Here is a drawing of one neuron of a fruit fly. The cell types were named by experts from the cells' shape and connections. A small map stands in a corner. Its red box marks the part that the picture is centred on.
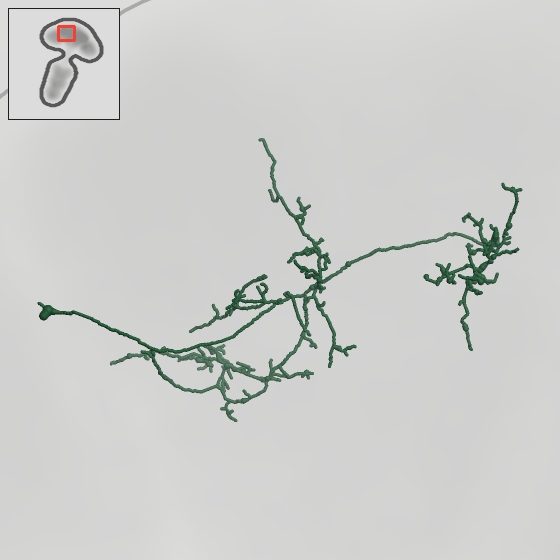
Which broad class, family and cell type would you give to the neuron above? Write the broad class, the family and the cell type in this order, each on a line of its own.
central-brain intrinsic neuron
hemilineage CLp2
SMP277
